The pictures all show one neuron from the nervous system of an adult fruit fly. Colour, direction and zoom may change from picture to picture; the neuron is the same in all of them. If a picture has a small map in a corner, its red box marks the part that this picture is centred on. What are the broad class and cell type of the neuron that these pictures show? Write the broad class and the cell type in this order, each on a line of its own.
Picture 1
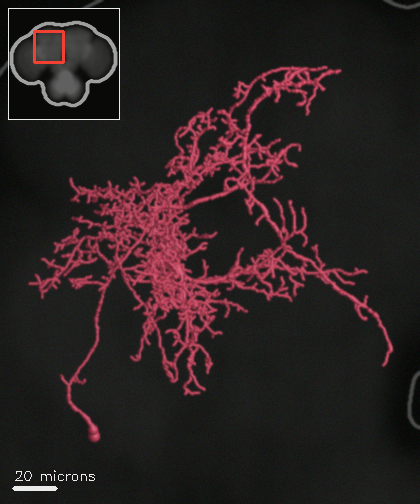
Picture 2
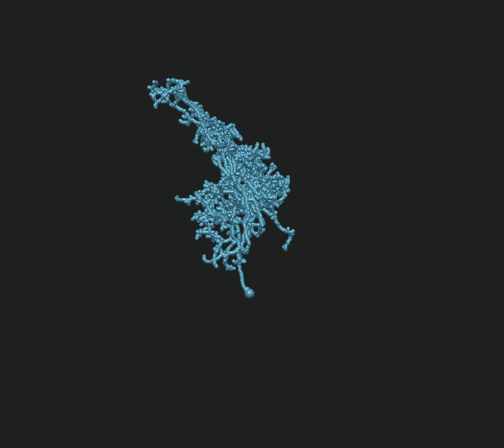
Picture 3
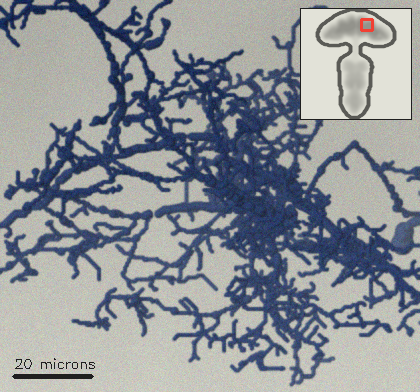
central-brain intrinsic neuron
AVLP316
